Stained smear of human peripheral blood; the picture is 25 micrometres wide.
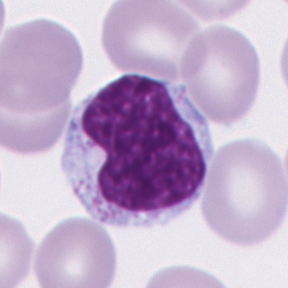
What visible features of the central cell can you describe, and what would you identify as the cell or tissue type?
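Let me start with the outline: roughly round, though the edge is slightly uneven. The nucleus has a clear notch cut into its left side. Around it, the cytoplasm is a pale greyish-blue, and fine pinkish-purple granules are scattered through it. This is a large granular lymphocyte.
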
